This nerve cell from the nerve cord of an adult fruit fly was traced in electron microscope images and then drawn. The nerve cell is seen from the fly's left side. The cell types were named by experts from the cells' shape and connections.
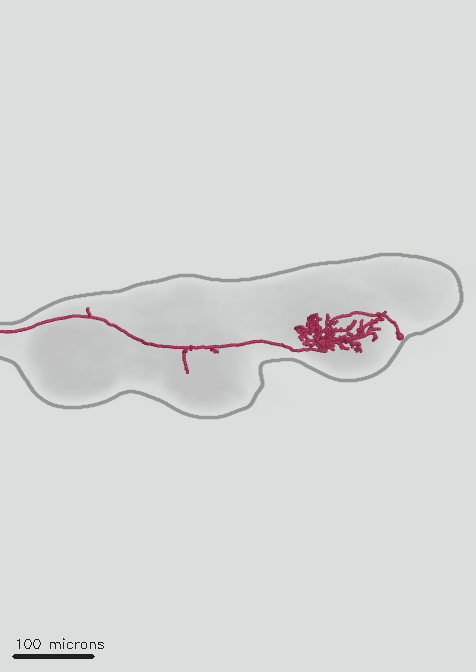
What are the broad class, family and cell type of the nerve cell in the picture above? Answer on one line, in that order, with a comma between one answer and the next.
ascending neuron, hemilineage 04B, AN04B023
